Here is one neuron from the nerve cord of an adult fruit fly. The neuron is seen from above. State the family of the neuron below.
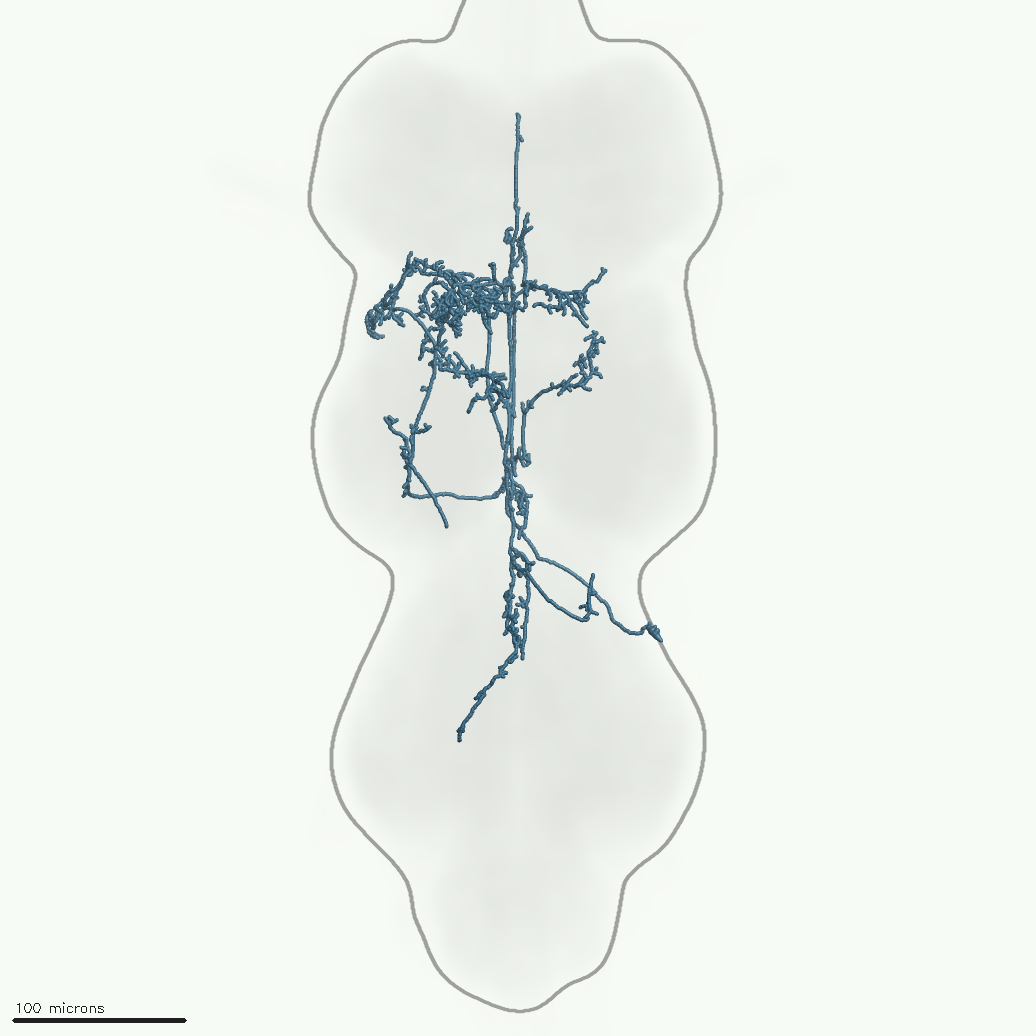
hemilineage 18B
